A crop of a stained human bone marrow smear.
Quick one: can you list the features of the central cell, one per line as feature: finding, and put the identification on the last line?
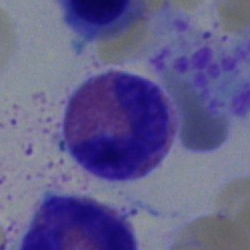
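Nuclear shape: a curved band along the right side and bottom
Nuclear stain: dark blue-purple throughout
Cytoplasm colour: pinkish-purple in the upper left
Cytoplasm extent: a large area enclosed by the curve of the nucleus
Cell type: eosinophil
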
